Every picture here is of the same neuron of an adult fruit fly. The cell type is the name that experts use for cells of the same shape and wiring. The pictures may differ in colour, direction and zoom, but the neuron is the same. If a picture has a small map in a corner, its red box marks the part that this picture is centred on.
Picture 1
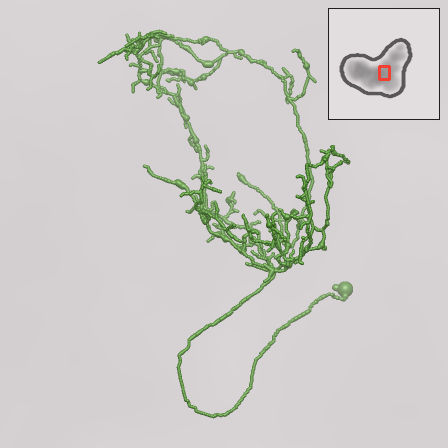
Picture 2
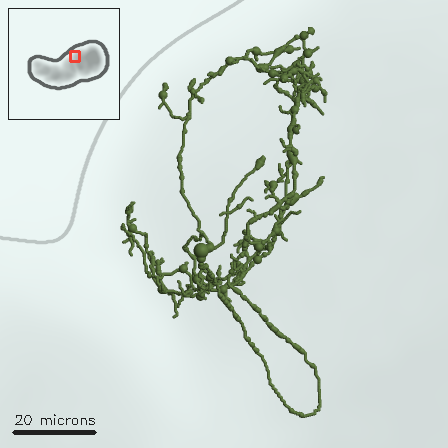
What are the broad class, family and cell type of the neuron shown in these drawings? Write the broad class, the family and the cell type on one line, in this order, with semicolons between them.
central-brain intrinsic neuron; hemilineage LHl4_dorsal; CB2770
